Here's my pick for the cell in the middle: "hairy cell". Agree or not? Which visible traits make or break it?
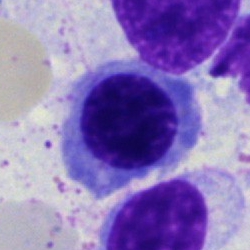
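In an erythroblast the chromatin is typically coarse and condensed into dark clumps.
The chromatin of this cell is dark and densely condensed, which goes with erythroblast.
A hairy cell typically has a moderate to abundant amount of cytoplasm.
The cytoplasm here forms a moderate rim of blue, an amount that would not exclude hairy cell. Nucleoli are not seen, the cytoplasm lacks granules, and the outline is roughly round with slight irregularity. The condensed chromatin decides: the cell is an erythroblast, and hairy cell does not fit.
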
